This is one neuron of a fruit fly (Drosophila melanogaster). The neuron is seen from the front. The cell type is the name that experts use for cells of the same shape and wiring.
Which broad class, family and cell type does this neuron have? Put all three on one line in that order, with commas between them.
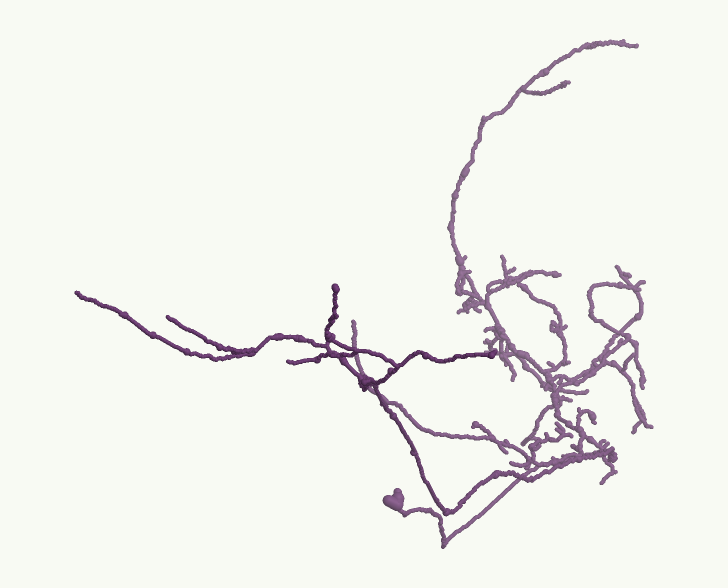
ascending neuron, hemilineage 08B, AN08B103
